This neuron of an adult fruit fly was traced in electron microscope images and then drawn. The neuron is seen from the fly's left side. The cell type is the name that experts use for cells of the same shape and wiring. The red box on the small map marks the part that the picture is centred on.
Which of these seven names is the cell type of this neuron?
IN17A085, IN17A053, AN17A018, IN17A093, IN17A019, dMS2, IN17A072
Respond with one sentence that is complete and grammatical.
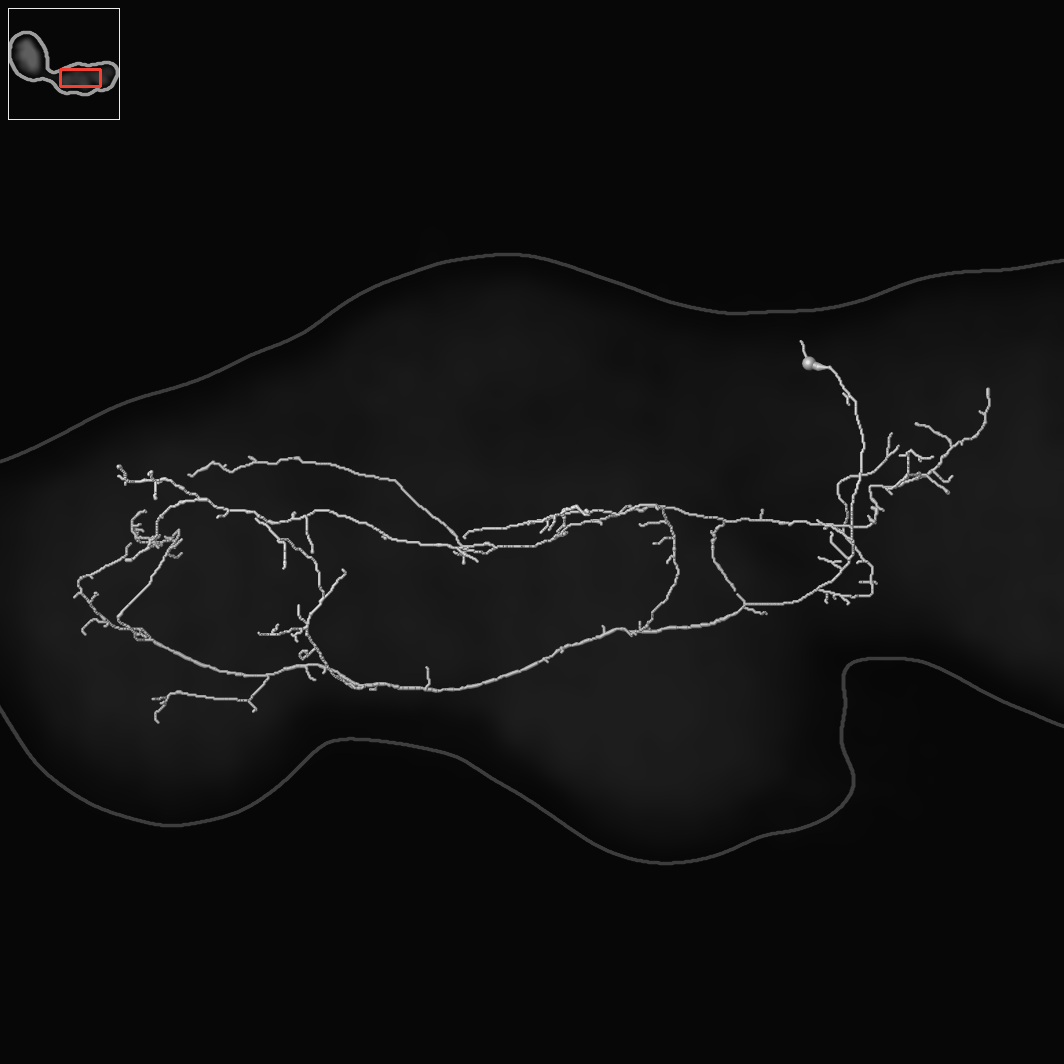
The type assigned to this neuron is IN17A053.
